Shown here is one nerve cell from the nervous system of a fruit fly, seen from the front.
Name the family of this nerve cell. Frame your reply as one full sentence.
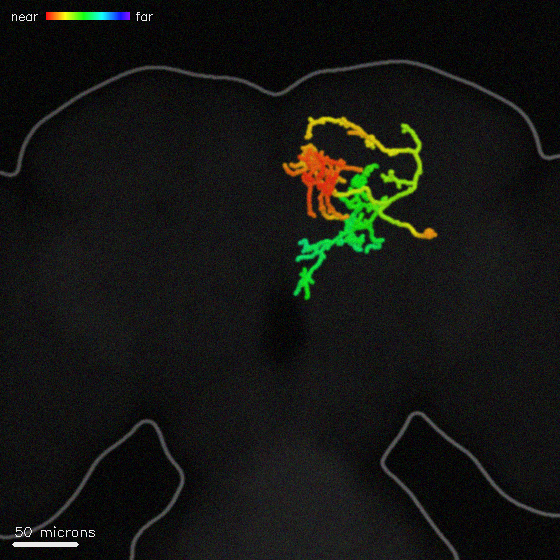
This nerve cell has been assigned the family hemilineage CREl1.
